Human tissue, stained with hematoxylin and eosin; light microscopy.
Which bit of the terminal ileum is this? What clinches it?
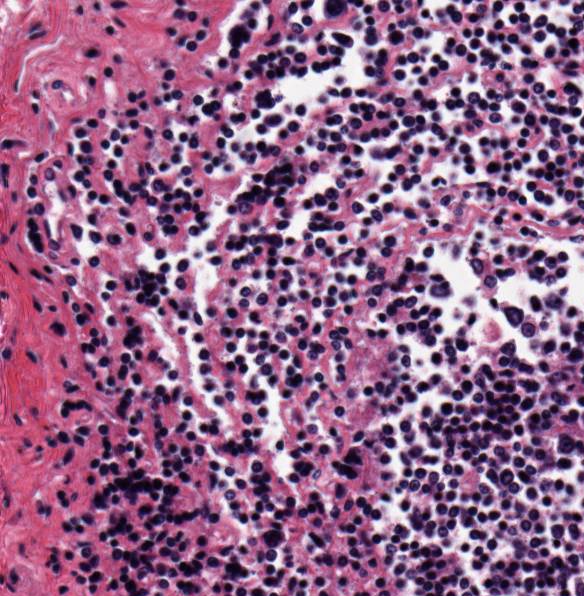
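Lymphoid tissue occupies this field. Dense sheets of small round dark-nucleated cells fill most of it; no epithelium or glands are present.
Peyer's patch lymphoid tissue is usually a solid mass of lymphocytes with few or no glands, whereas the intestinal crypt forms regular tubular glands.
A dense pink collagen band with flattened spindle nuclei runs down the left edge.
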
